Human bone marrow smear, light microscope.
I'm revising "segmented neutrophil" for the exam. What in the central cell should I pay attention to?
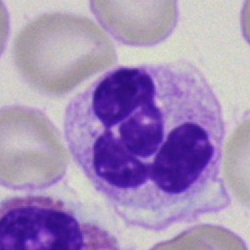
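The chromatin, I'd say, is dense and dark purple, though a few small paler spots break it up.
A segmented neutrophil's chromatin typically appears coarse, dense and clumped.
The density, at least, goes with that. Now the cytoplasm: abundant, and pale lilac-grey.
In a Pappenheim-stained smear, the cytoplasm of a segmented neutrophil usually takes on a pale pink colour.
So this lilac-grey tone sits apart from that usual pink. It holds only fine, faint violet granules. The outline is roughly round but slightly irregular, with a wavy edge at the lower right. Still, the cell is a segmented neutrophil.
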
